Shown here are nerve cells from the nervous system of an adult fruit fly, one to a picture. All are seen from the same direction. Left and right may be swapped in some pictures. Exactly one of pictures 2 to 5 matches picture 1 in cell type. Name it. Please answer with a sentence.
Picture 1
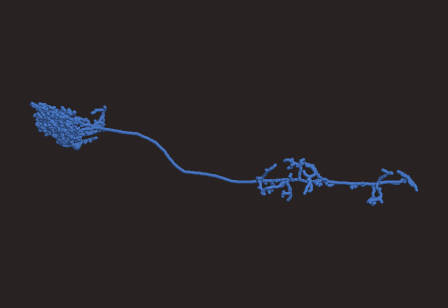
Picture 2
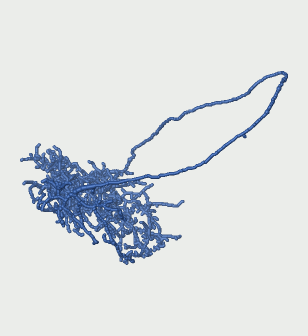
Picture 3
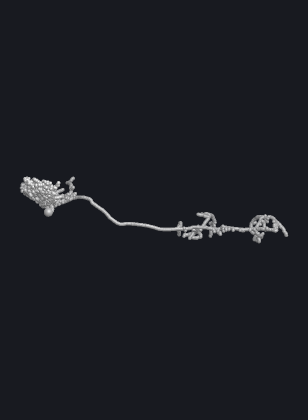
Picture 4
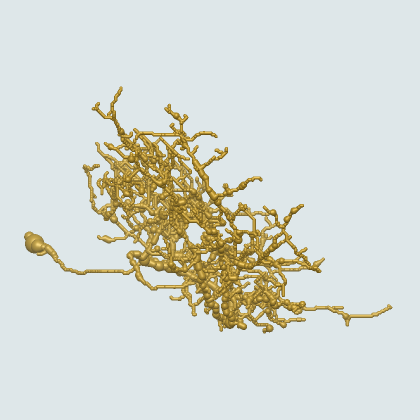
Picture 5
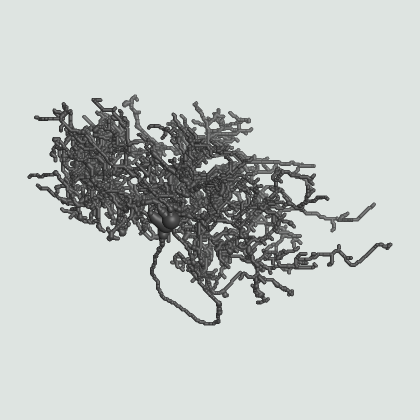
Picture 3 shows a nerve cell of the same cell type.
